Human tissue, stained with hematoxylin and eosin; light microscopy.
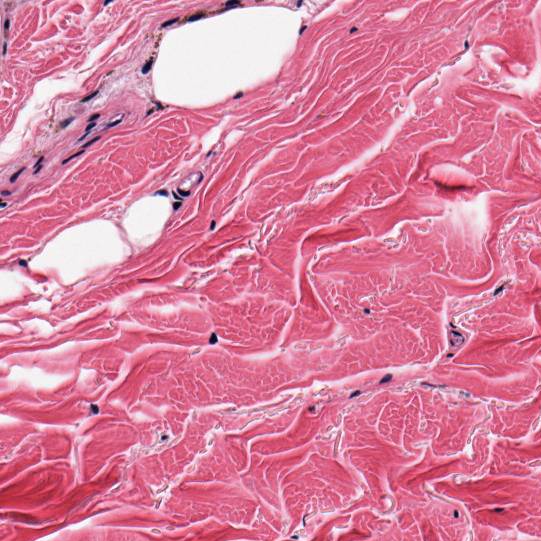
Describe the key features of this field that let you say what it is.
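Here we have dermis. Notice how nearly the whole field is filled with thick, closely packed, pink collagen bundles, wavy in places and running in several directions. Between them lie only a few small, dark, spindle-shaped nuclei.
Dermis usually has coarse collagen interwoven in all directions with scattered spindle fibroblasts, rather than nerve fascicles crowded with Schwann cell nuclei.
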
